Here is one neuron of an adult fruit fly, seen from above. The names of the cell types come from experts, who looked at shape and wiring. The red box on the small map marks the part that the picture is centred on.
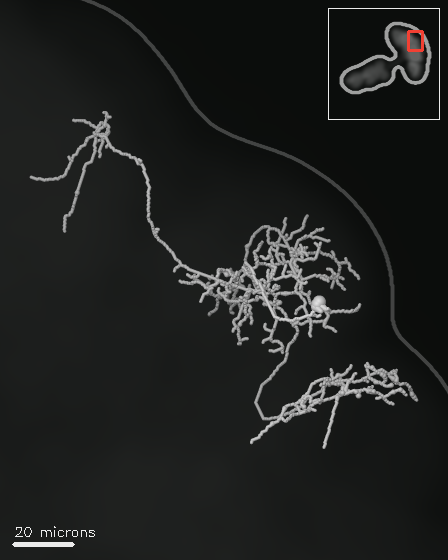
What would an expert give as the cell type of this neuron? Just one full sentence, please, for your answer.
This neuron is of the type SMP118.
